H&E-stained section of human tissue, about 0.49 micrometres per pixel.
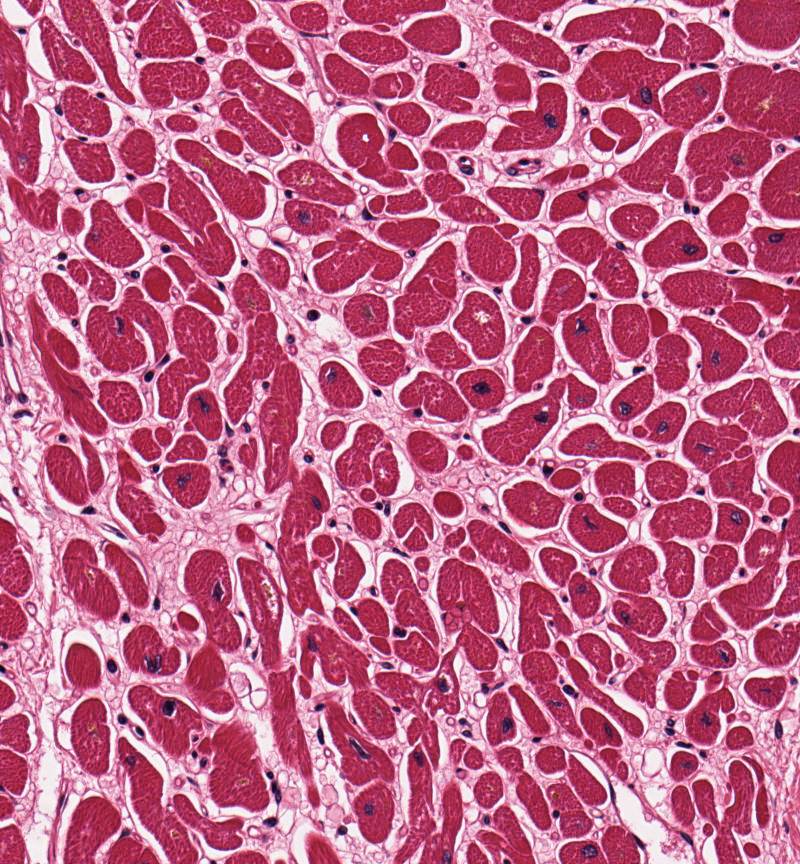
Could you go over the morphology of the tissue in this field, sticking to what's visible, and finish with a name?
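Muscle fibres fill the field; most in cross section, some lengthwise or oblique, chiefly in the left half. Nucleus, where visible: single, central. Fibre profiles irregular; some branched or Y-shaped. Small yellow-brown granules at the centre of some fibres, close to the nucleus. Tissue: left ventricle of the heart.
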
